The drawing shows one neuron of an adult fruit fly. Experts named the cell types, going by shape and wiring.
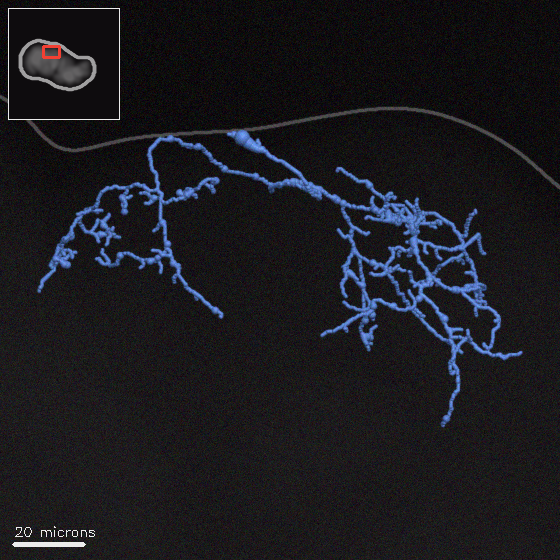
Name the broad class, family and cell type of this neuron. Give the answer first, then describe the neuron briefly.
Its broad class is central-brain intrinsic neuron. The family is hemilineage SLPpm3. The cell type is CB3121. The cell body can be seen at the top of the picture. From left to right in the picture it spans about 140 microns. Dozens of branch ends can be seen.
